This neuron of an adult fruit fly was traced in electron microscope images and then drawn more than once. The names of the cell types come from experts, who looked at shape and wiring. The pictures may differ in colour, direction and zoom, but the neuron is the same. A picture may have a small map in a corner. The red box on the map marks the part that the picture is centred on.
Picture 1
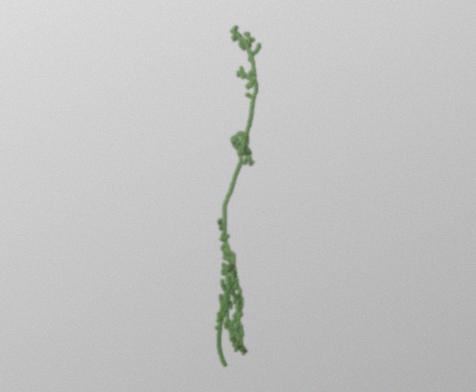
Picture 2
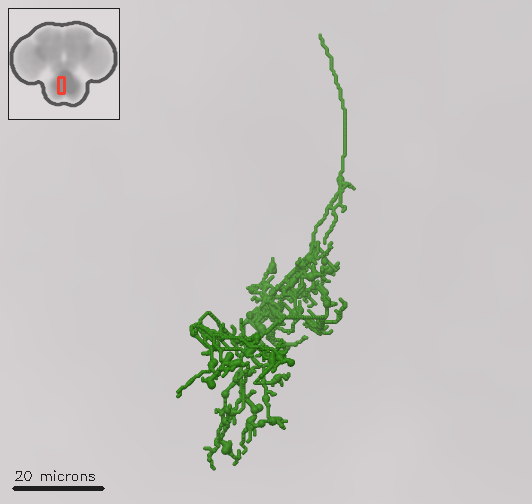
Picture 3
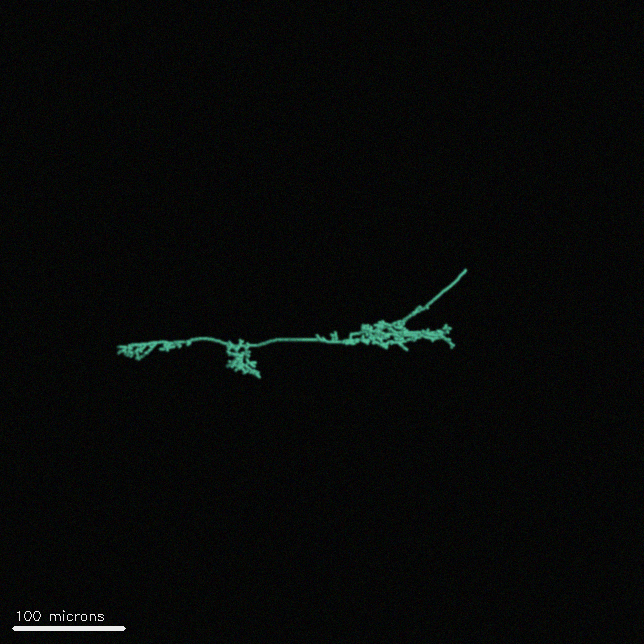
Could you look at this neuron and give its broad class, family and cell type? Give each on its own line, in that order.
nerve-cord intrinsic neuron
hemilineage 09A
IN09A029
